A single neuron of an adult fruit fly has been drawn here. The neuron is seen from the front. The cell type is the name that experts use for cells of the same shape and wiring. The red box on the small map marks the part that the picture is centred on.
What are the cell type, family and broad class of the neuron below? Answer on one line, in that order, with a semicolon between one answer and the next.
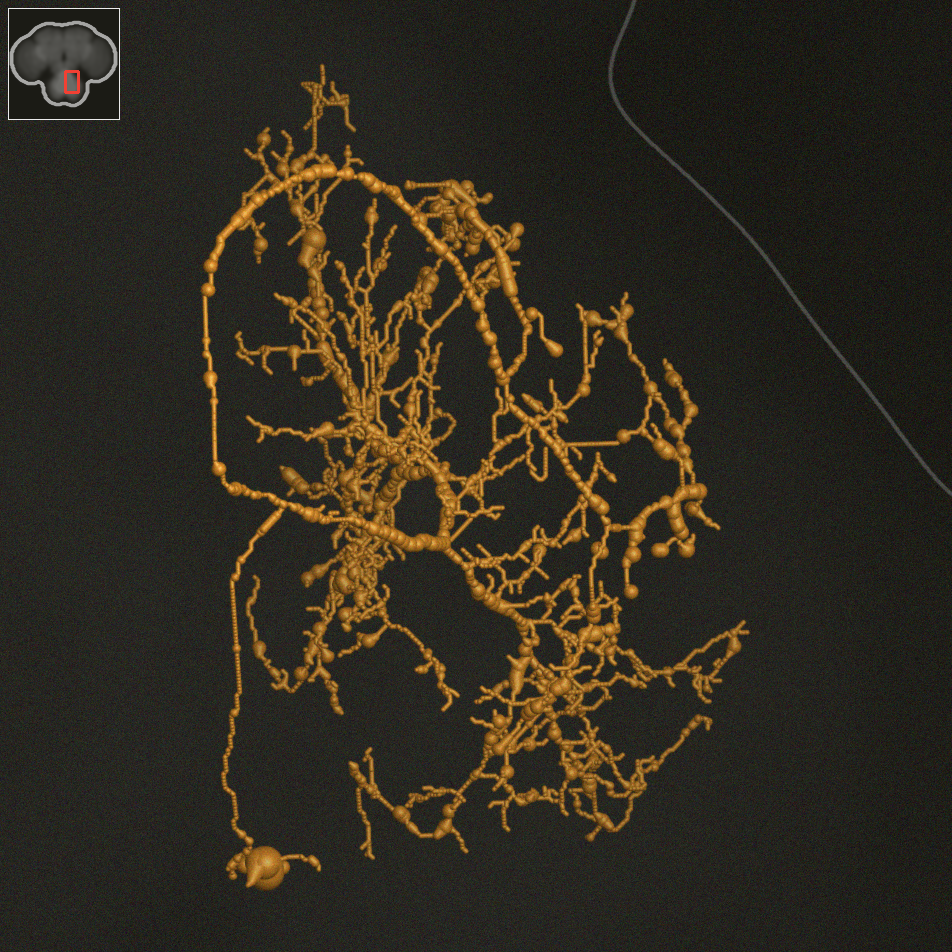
IN02A014; hemilineage 02A; nerve-cord intrinsic neuron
